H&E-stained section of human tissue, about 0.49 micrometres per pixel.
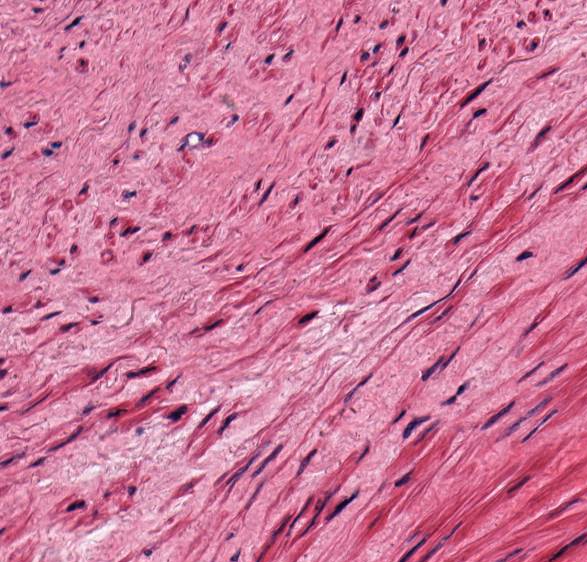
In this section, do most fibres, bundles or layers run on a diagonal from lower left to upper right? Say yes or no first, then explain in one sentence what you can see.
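Yes. Bundles of spindle cells run diagonally from the lower left toward the upper right across the lower right half of the field.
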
